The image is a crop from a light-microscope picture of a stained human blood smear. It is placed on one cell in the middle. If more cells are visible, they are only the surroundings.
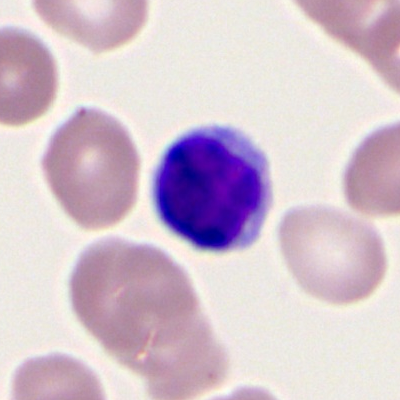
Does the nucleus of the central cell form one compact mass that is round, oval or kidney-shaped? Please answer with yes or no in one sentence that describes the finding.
Yes, the nucleus of the cell is compact, undivided and round, oval or kidney-shaped.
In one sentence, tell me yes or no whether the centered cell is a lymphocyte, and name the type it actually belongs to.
Yes, that middle cell in the crop is a lymphocyte.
